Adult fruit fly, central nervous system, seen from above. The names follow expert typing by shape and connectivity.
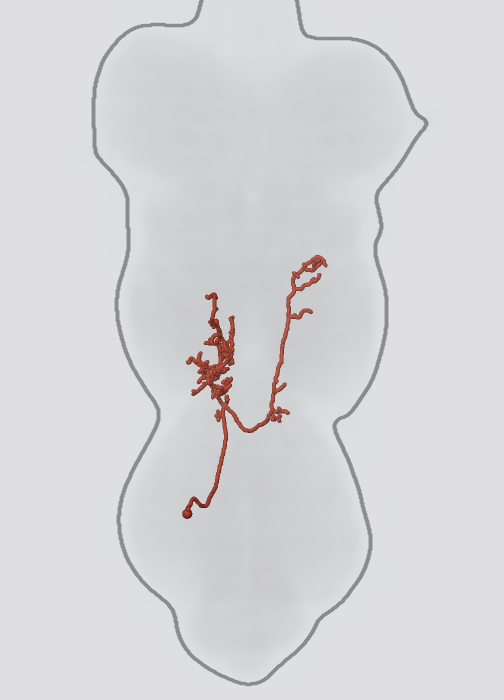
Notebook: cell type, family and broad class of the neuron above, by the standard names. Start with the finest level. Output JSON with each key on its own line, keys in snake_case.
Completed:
{
 "cell_type": "IN07B086",
 "family": "hemilineage 07B",
 "broad_class": "nerve-cord intrinsic neuron"
}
